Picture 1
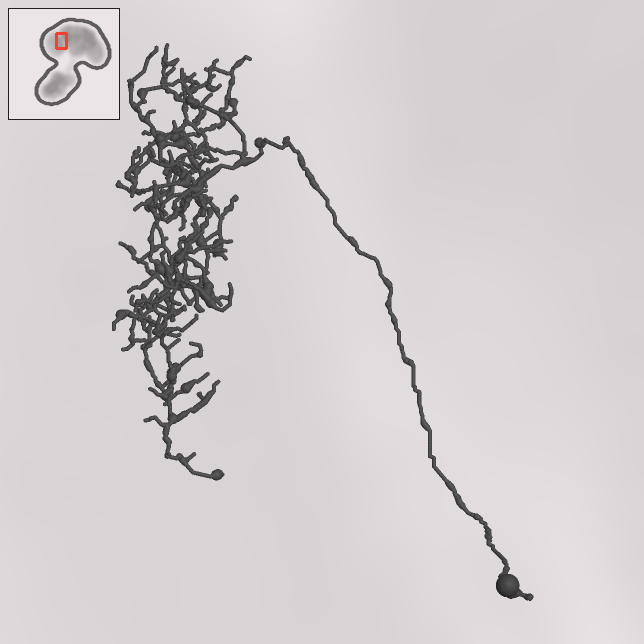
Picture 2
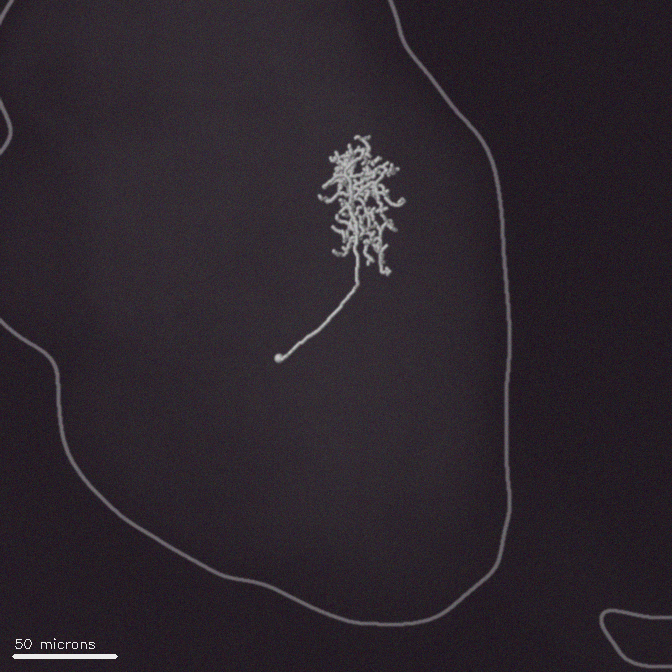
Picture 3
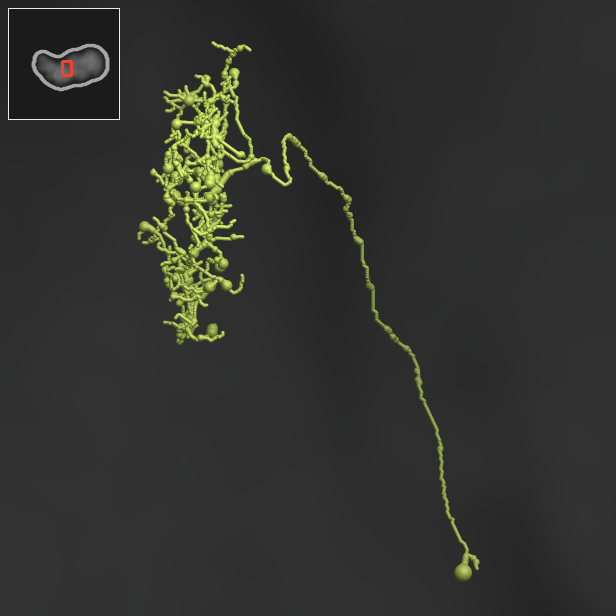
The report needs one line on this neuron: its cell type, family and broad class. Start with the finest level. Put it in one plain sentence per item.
Type Li34b of the Li family, an optic-lobe intrinsic neuron.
